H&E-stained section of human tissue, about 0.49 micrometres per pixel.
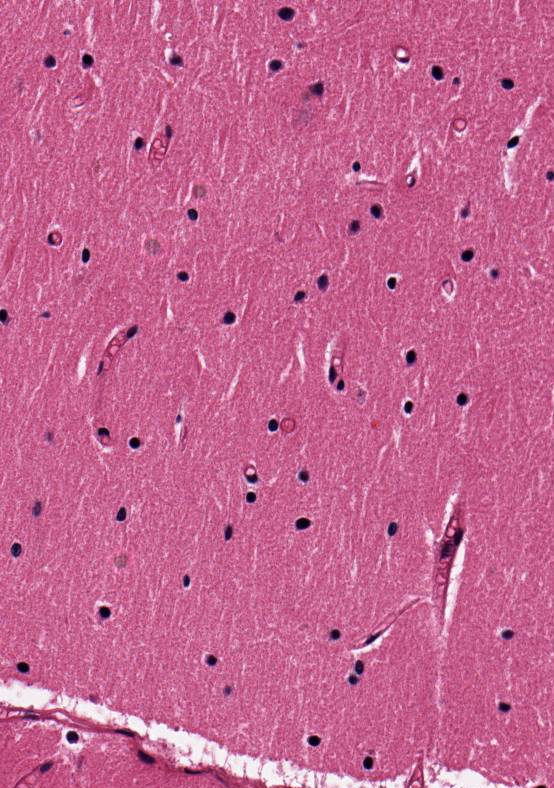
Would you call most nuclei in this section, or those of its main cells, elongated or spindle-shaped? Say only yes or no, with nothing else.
No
